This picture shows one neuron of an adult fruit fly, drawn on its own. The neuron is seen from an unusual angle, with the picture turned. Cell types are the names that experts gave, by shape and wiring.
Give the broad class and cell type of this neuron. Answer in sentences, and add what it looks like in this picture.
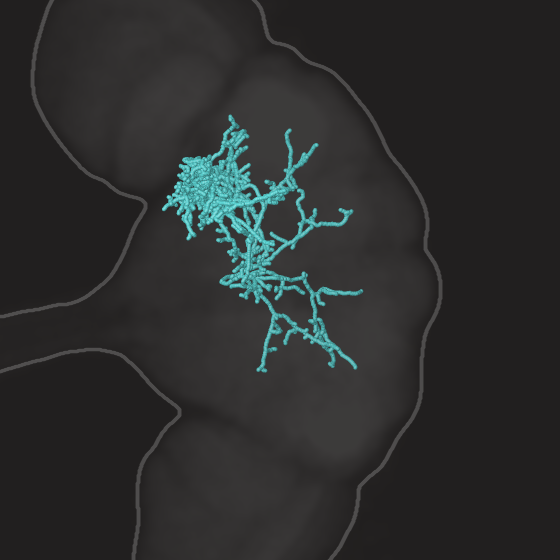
This is a central-brain intrinsic neuron. It is of cell type PLP216. It is in the brain and does not reach the nerve cord. In this view it is taller than it is wide.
